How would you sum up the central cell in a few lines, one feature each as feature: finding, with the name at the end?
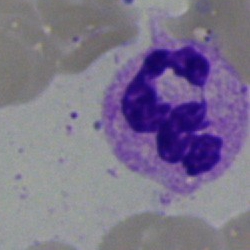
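Lobes: several, joined, looping around a pale centre, I see.
Chromatin: dense, clumped, dark purple.
Cytoplasm: plentiful, pale pinkish-lilac.
Granules: fine and faint, lilac.
Looks like: segmented neutrophil.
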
